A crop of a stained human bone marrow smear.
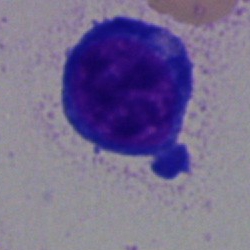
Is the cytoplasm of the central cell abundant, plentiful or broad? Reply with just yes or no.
No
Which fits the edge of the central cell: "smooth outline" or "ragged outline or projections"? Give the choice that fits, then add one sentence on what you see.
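Ragged outline or projections. A single small rounded blue bleb protrudes from the lower right edge of the cell.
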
